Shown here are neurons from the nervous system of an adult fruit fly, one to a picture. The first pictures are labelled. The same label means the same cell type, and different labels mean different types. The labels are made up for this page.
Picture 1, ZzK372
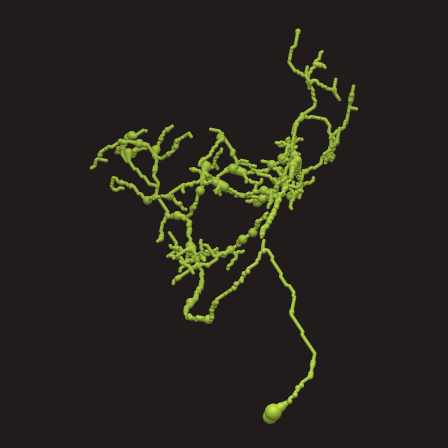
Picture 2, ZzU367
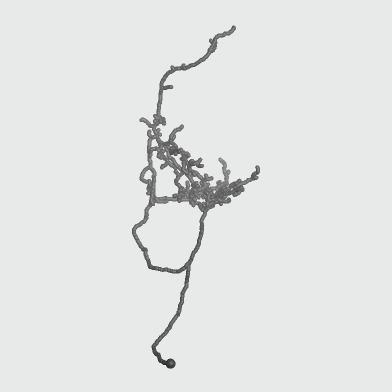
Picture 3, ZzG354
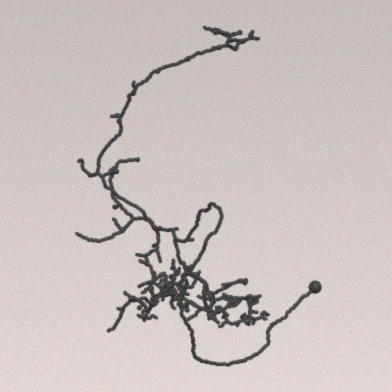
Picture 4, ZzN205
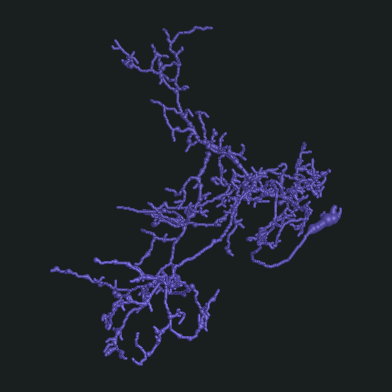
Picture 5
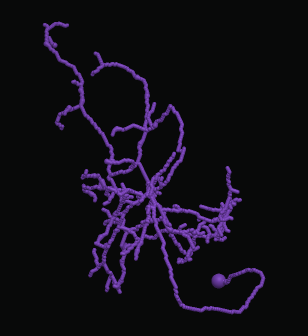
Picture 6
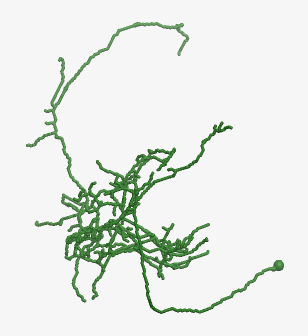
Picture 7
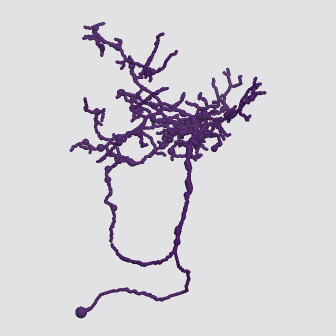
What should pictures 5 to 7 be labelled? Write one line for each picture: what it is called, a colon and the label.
5: ZzG354
6: ZzG354
7: ZzK372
